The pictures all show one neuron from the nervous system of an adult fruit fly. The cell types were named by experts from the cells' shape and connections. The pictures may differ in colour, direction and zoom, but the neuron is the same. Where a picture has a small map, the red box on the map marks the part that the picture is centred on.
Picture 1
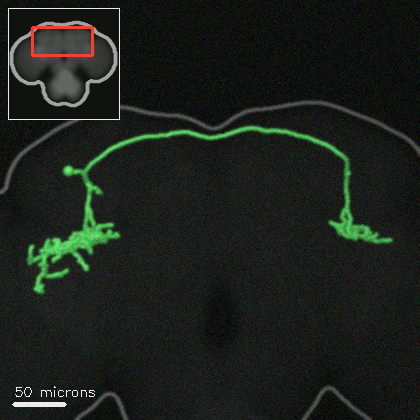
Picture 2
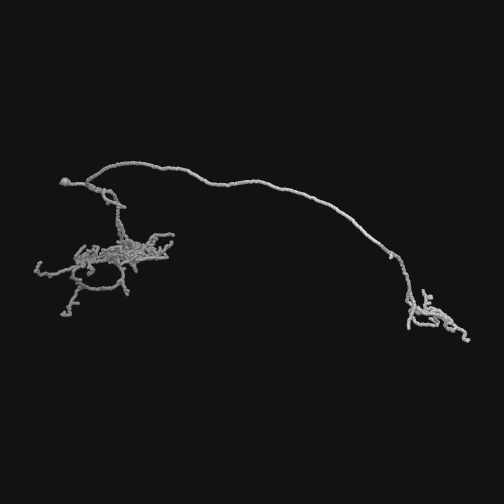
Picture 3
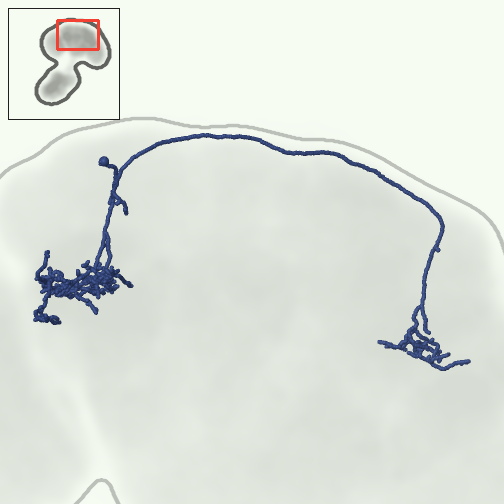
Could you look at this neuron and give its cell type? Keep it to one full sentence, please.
Regarding its cell type, the neuron is PVLP008_c.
